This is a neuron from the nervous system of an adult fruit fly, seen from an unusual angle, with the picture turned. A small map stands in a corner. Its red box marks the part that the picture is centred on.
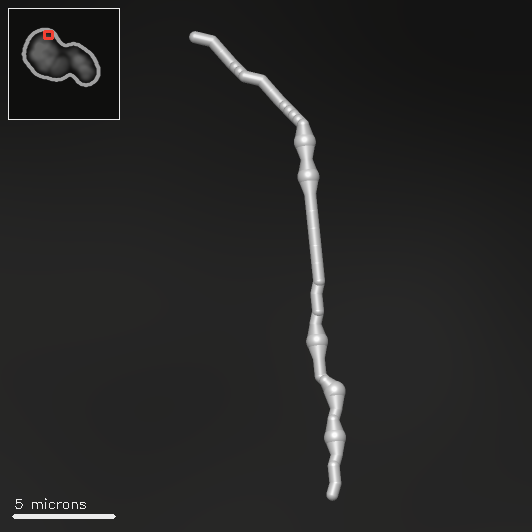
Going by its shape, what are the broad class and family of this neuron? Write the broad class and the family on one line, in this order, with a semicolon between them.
photoreceptor or other optic-lobe sensory neuron; class visual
